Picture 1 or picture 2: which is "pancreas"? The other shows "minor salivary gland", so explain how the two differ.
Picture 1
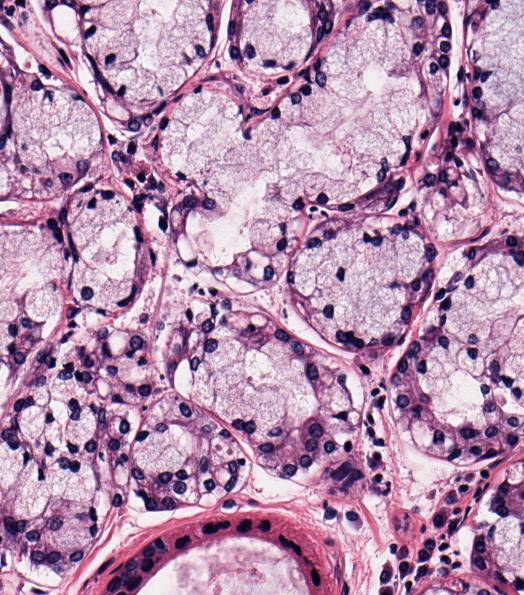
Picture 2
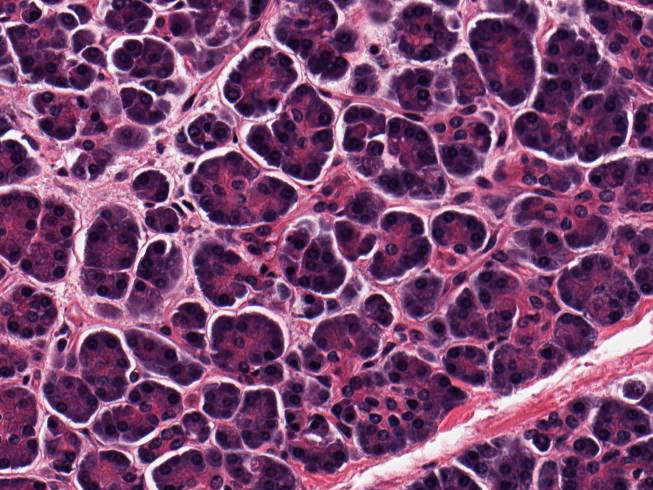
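The first one's the minor salivary gland and the second's the pancreas. The salivary one has rounded clusters of pale cells split by thin pink strands, with pale, foamy, bubbly cytoplasm that barely stains. Their small dark nuclei sit out at the edge of each cluster, and most clusters have no wide central lumen. The pancreas acinar cells also keep round dark nuclei toward the outer, basal edge, with small, inconspicuous lumens and thin strands of pink connective tissue between the acini.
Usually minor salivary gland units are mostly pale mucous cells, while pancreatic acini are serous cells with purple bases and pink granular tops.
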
